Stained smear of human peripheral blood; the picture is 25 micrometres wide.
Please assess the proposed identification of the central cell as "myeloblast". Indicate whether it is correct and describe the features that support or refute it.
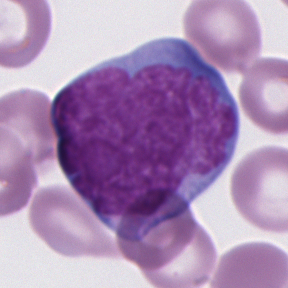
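What settles it, I think, is the cytoplasm: I can find no granules in it at all.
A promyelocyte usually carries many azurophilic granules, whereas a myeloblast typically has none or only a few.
So yes, myeloblast fits here, and promyelocyte does not. The nucleus takes up about 70% of the cell's area, which also sits well with the name myeloblast.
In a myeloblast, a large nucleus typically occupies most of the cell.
Beyond that, I note that the nucleus has a bumpy, lobulated edge with shallow notches along its top. The cell outline is irregular, with several flattened, angular sides. There are no vacuoles in the cytoplasm, and a red cell overlaps the lower edge of the cell.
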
